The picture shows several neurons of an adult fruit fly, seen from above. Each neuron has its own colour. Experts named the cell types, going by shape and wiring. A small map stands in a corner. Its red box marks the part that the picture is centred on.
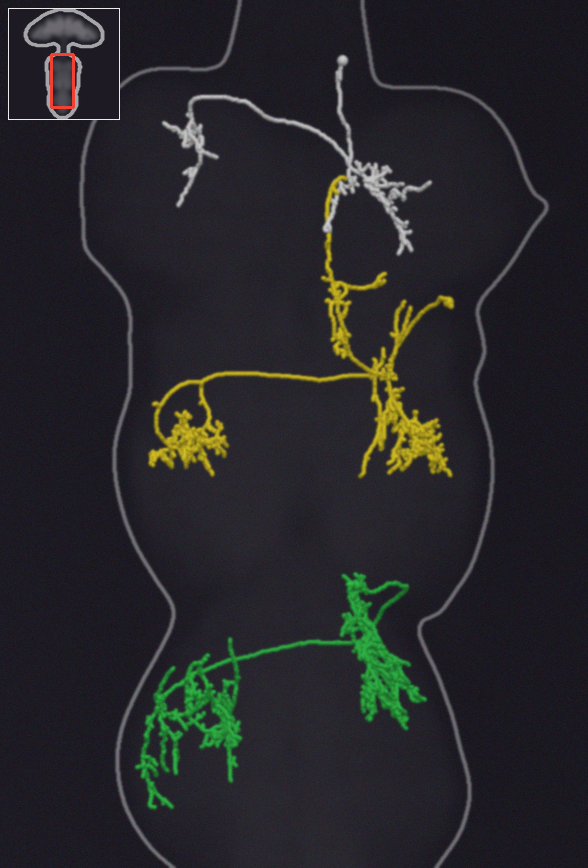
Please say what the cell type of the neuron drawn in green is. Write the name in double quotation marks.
"IN01A025"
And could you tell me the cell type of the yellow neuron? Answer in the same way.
"IN01A035"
